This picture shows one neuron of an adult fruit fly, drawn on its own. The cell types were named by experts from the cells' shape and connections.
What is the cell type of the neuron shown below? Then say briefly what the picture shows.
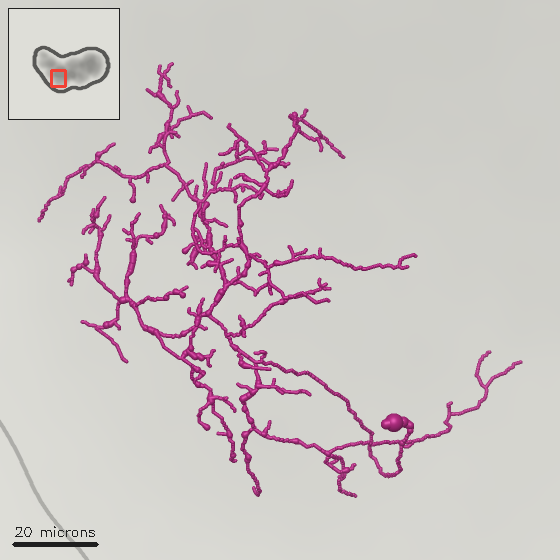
Its cell type is IN13A041. It is a nerve-cord intrinsic neuron. From left to right in the picture it spans about 120 microns. As drawn here it is about as wide as it is tall.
